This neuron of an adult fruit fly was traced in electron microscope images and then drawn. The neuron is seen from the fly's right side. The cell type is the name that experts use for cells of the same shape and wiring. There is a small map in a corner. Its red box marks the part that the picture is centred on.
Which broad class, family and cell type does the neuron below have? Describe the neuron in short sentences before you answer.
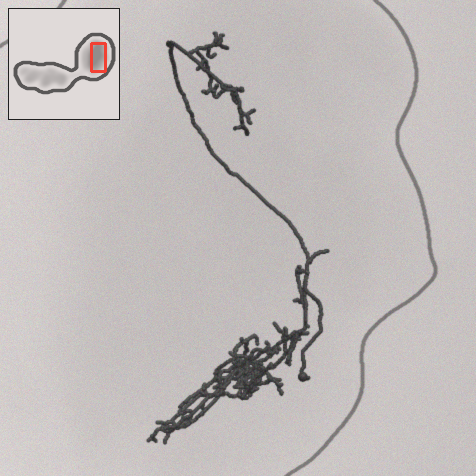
The picture shows dozens of branch ends. As drawn here it is taller than it is wide. It is a central-brain intrinsic neuron. Its family is hemilineage ALlv1. It is of cell type Z_lvPNm1.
